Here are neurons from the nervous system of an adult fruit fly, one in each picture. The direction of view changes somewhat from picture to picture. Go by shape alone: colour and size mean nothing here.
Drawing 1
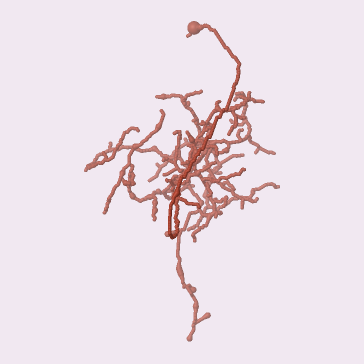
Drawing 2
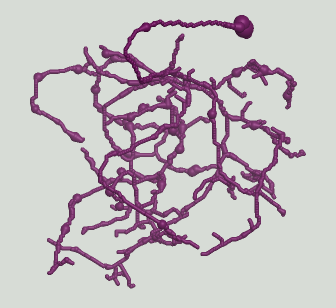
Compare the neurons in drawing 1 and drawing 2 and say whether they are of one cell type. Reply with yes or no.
no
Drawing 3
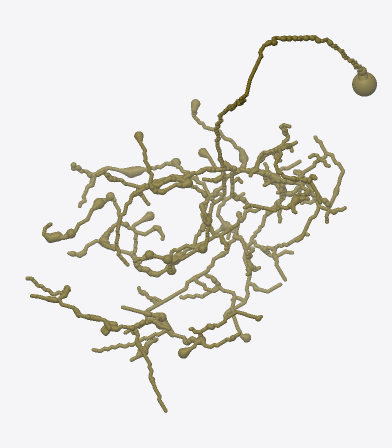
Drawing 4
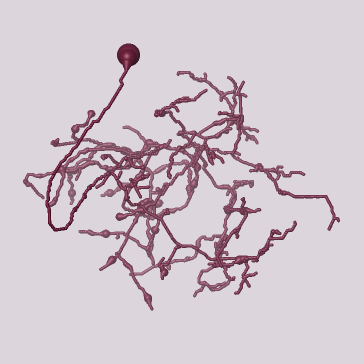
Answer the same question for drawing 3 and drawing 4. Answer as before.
yes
